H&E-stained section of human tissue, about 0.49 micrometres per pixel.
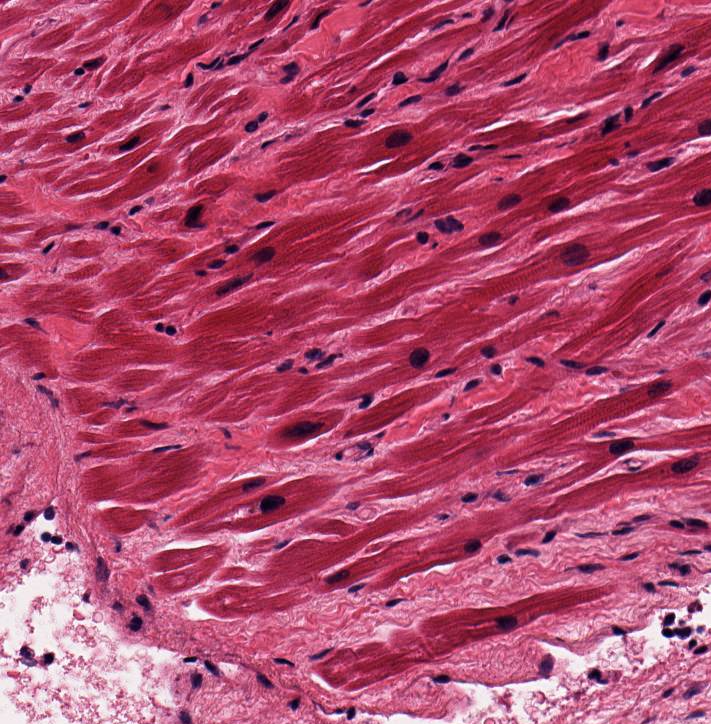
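Atrial appendage of the heart, haematoxylin and eosin. Fine cross-striations mark many fibres and show best in the centre and right. Some fibres branch to join their neighbours. Eosin colours the fibre cytoplasm a deep pink-red. Between fibres run thin strands of paler pink connective tissue with small dark spindle-shaped nuclei.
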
